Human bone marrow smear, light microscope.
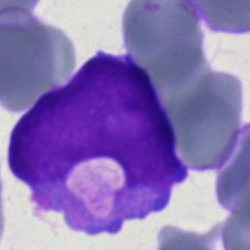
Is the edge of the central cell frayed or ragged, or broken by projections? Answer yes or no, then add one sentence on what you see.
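Yes. The lower border of the cell is scalloped and bumpy.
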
